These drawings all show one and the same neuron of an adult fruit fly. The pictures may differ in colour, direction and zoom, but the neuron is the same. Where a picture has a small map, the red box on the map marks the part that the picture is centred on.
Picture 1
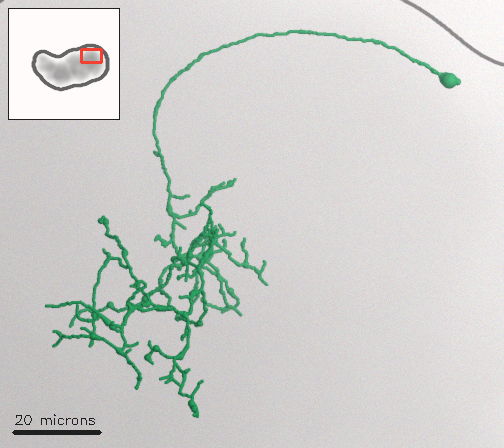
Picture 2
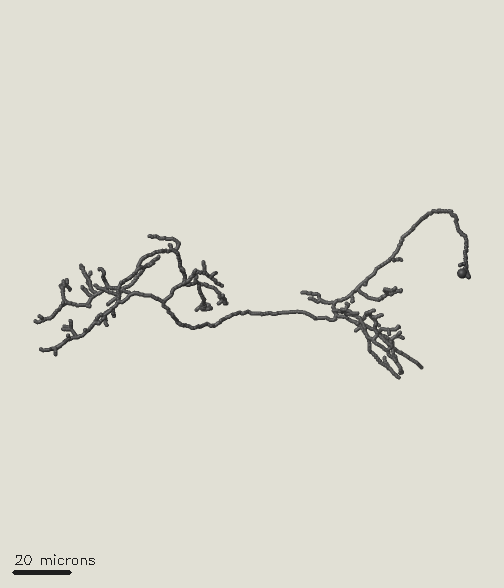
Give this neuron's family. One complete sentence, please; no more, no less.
This neuron is grouped into family hemilineage SLPad1_posterior.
